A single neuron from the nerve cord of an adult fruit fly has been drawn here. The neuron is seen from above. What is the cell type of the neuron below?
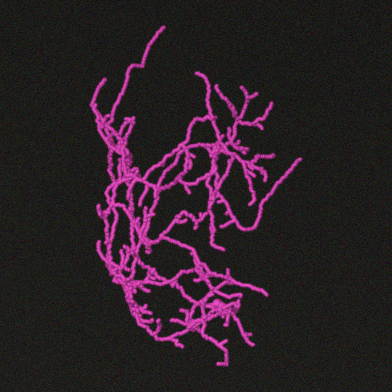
IN16B054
